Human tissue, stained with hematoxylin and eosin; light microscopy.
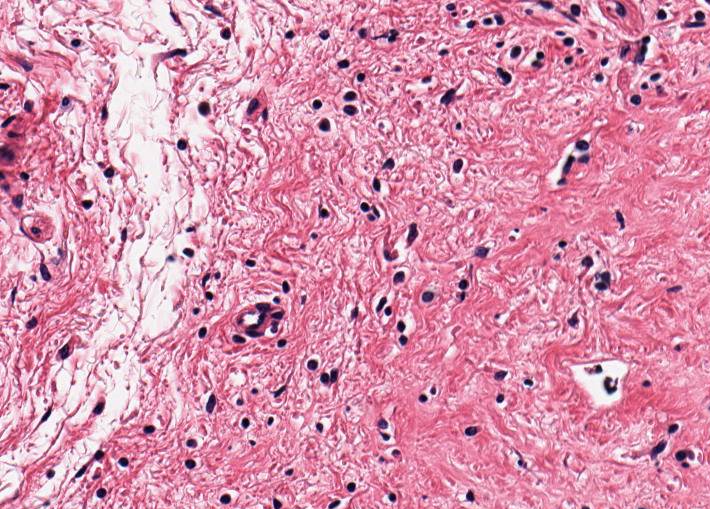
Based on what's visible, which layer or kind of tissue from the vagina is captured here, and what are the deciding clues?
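So this one is loose connective tissue. The whole field is a loose, fibrillary pink stroma with single cells scattered fairly evenly, and along the left side it is pale and loose, with wavy fibres parted by clear spaces.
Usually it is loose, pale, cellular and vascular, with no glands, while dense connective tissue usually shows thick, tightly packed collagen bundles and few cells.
Nowhere do I find epithelium or glands. There's also a small vessel with a cellular wall and narrow lumen, just left of centre.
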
